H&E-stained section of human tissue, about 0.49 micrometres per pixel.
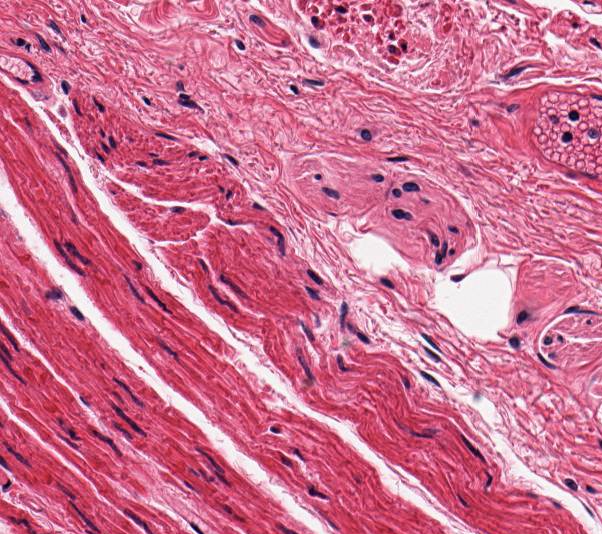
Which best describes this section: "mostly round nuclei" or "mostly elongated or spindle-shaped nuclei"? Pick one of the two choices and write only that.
Mostly elongated or spindle-shaped nuclei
